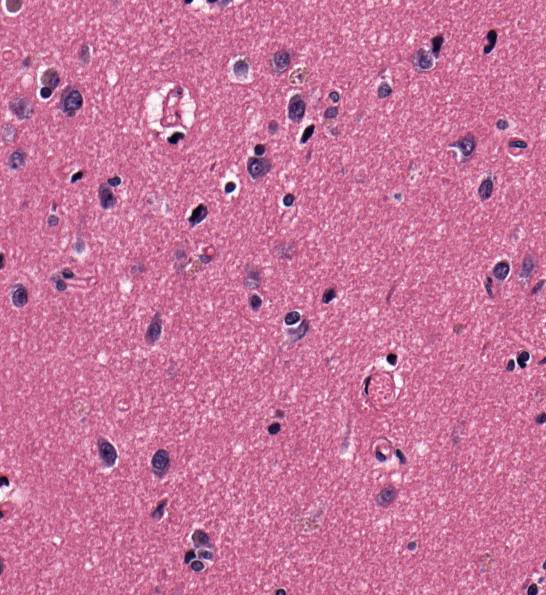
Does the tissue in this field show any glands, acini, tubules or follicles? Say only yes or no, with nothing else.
No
